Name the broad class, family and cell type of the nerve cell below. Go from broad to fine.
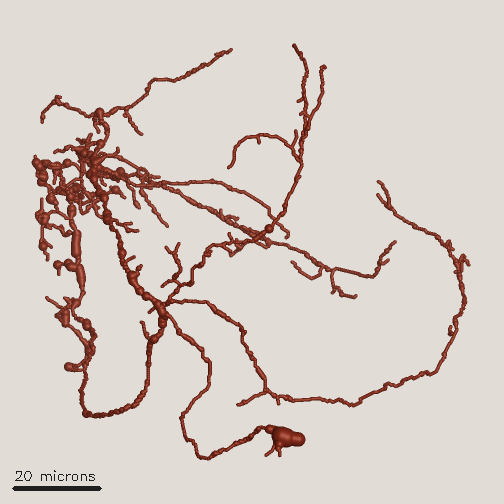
central-brain intrinsic neuron; hemilineage SLPa&l1_anterior; CL089_a2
